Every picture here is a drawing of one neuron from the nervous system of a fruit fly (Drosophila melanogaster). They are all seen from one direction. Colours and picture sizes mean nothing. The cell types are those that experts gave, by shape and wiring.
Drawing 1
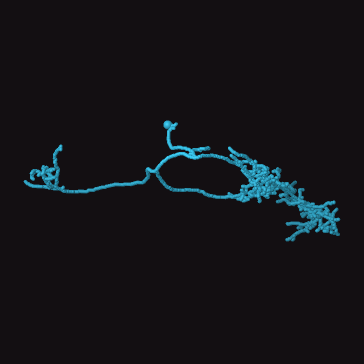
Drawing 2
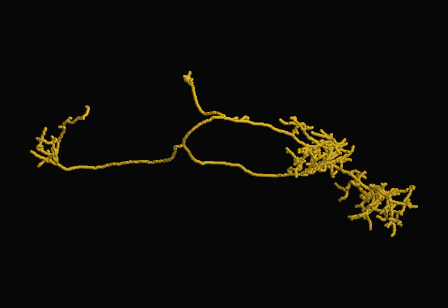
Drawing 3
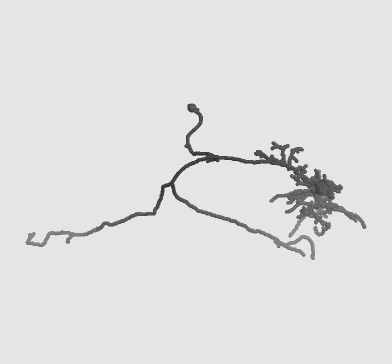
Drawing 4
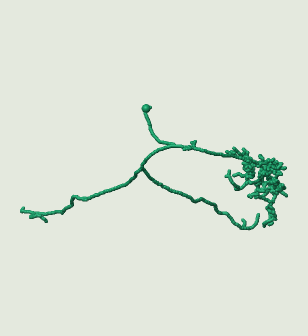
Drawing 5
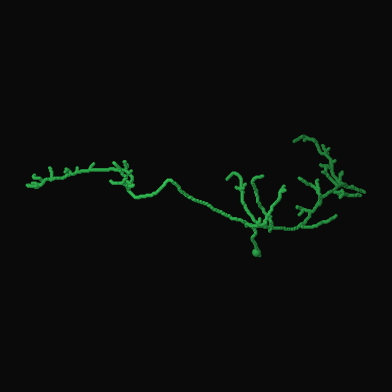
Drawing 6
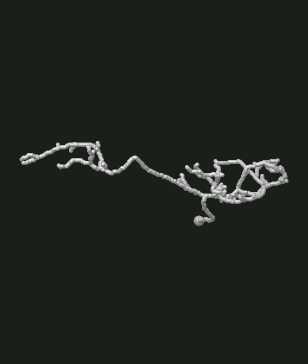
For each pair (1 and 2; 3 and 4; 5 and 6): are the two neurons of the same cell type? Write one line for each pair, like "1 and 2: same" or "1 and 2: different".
1 and 2: same
3 and 4: same
5 and 6: same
